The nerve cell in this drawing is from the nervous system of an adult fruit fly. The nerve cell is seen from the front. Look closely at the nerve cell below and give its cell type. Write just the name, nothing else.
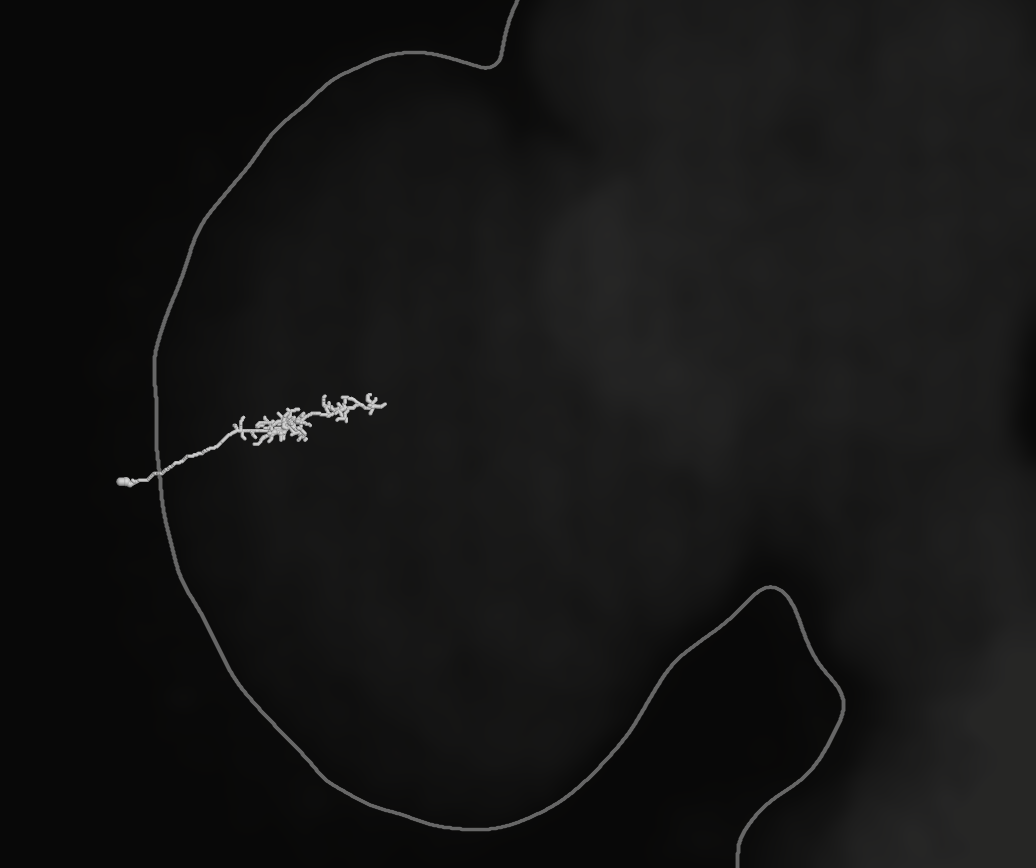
Mi4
